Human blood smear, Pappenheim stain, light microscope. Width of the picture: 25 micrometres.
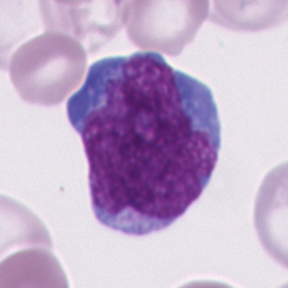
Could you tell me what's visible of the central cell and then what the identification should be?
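Measuring about 16 by 14 micrometres, the cell has an irregular, angular outline rather than a round one. Its nucleus, about 14 by 11 micrometres and filling about 70% of the cell's area, is irregular in shape with folds and creases across its surface. The chromatin is fine and lacy rather than gathered into coarse dark clumps. No coarse or prominent granules appear in the cytoplasm. This is a myeloblast.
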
